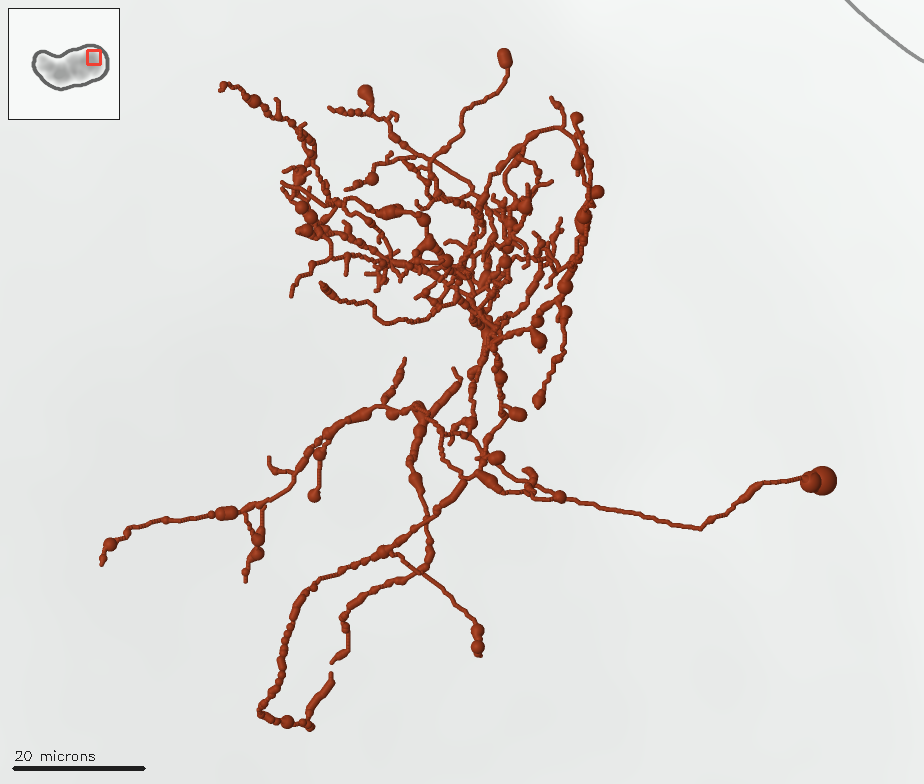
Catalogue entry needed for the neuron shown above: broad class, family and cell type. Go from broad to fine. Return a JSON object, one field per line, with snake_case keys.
{
 "broad_class": "central-brain intrinsic neuron",
 "family": "hemilineage VLPl2_posterior",
 "cell_type": "LHAV2b11"
}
